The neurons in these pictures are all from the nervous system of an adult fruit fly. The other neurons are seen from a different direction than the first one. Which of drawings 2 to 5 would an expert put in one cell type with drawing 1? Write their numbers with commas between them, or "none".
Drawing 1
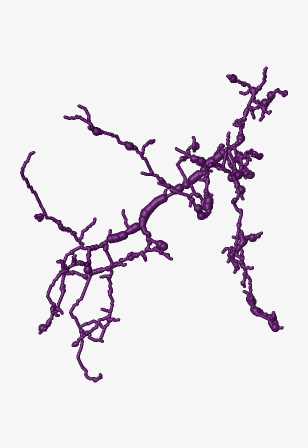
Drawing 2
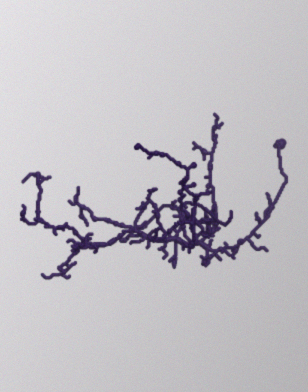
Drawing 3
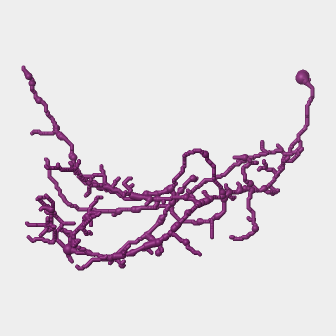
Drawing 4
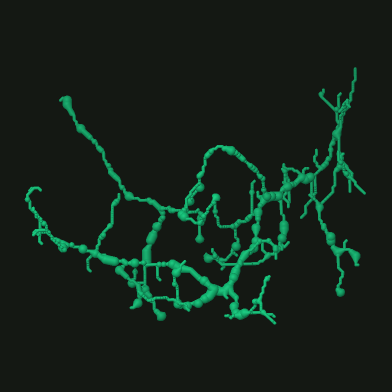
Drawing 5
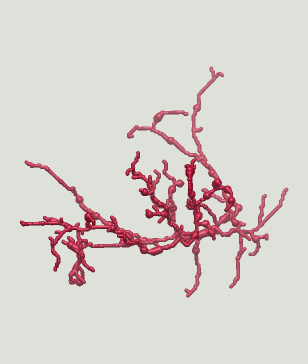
2, 5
